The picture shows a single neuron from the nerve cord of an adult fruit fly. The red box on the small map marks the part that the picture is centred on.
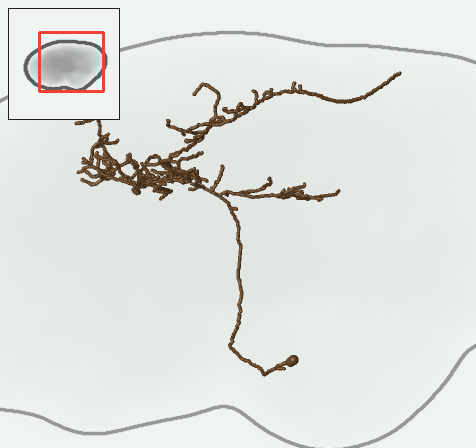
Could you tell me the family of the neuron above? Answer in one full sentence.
It is hemilineage 06B which is the family of the neuron.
